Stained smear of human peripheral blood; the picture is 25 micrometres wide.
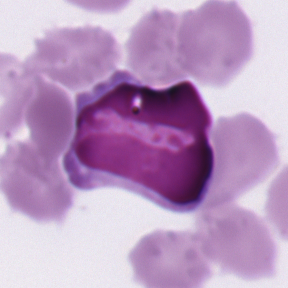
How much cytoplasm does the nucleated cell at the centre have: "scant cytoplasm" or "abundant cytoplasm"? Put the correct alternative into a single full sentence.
There is only scant cytoplasm around the nucleus of this cell.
